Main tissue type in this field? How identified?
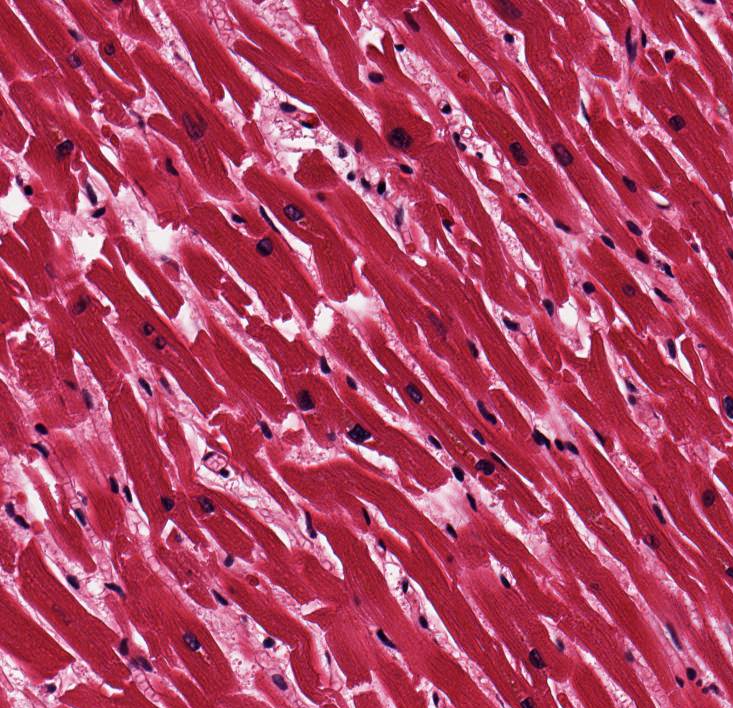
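Myocardium: parallel muscle fibres fill the field, sloping from upper left to lower right, some branching to join neighbours.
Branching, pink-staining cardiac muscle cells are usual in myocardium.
Fibre cytoplasm stains a deep red.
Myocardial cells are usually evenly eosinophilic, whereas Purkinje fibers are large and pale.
Pale loose stroma with small dark elongated nuclei fills the narrow spaces between fibres.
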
